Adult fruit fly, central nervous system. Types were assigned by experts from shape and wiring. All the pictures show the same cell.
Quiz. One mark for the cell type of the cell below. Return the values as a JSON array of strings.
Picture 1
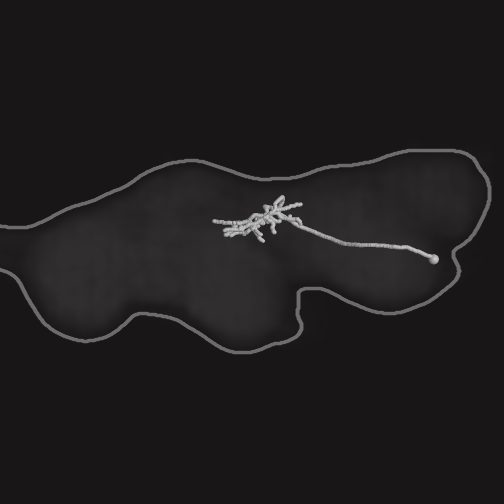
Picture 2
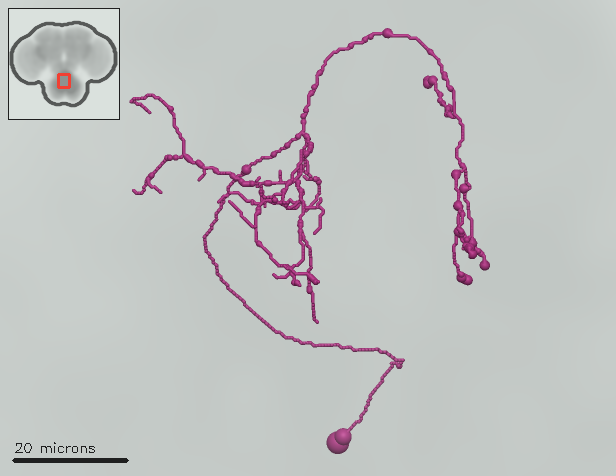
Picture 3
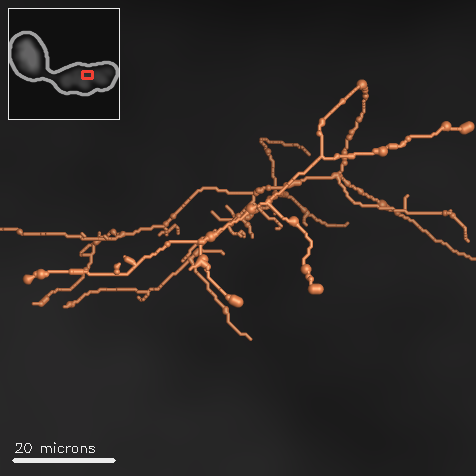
["IN06A135"]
